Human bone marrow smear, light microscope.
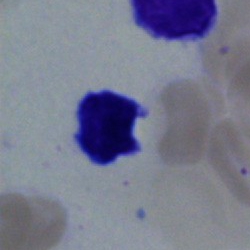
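Lymphocyte, stained bone marrow smear: the central cell has an irregular, angular outline with notched edges, and a small pointed projection juts from its upper right edge. The whole cell stains a dense, deep blue-violet, without a clear chromatin pattern. No vacuoles are seen.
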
